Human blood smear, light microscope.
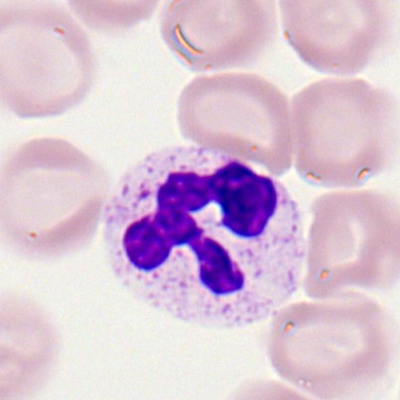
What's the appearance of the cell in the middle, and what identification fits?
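A round, smooth outline encloses the cell. Its nucleus is divided into several lobes, with no nucleoli visible. Fine lilac granules are scattered throughout the cytoplasm. It is a segmented neutrophil.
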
